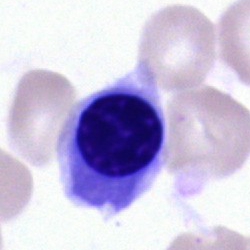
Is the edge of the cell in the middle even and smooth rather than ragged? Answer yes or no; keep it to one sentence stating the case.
No, this cell has a rough edge, ragged or bearing projections, blebs or tags.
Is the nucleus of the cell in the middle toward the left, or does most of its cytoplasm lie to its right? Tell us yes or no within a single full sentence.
No, the nucleus is shifted toward the right rather than the left.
